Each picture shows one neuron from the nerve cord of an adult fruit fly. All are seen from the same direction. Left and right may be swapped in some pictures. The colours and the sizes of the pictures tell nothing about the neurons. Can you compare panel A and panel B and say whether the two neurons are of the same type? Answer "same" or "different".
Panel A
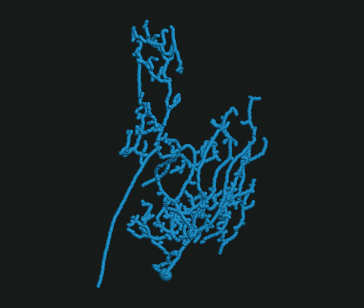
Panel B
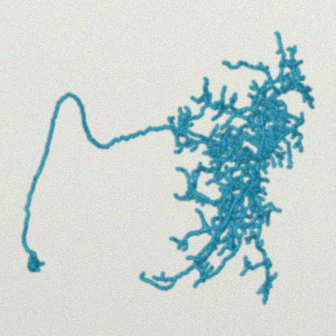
different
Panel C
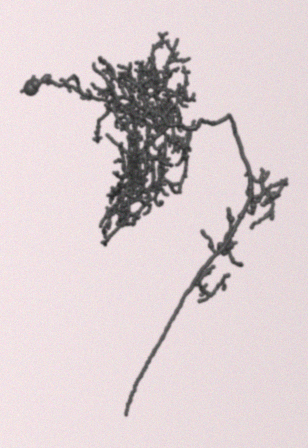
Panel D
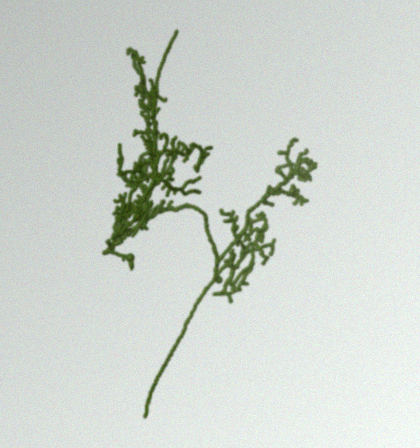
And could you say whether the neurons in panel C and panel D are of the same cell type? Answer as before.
different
